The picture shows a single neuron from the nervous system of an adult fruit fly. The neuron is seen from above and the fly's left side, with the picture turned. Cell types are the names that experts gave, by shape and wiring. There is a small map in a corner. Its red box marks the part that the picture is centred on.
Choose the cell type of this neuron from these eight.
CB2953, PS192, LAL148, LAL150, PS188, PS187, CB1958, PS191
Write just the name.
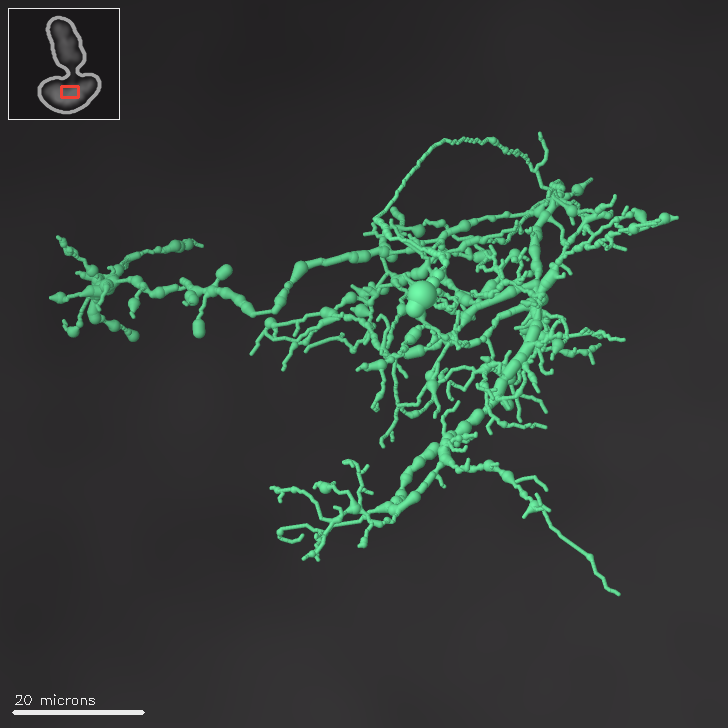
PS188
